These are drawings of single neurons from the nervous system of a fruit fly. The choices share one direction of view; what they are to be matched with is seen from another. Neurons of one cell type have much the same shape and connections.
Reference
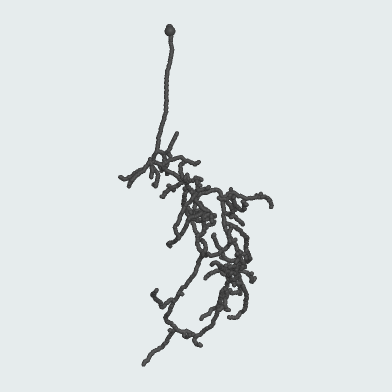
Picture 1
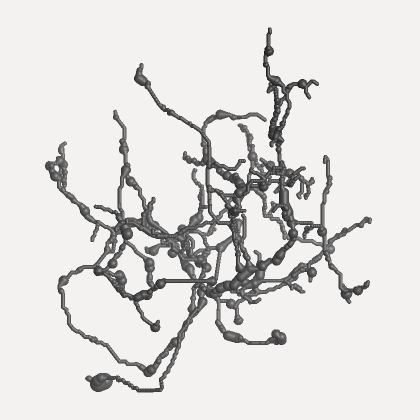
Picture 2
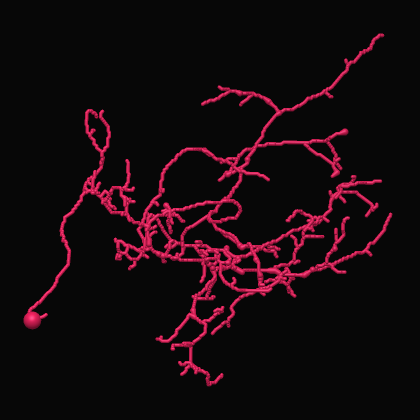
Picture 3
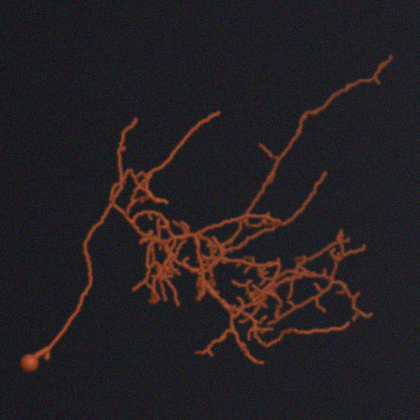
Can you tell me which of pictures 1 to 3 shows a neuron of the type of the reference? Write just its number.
2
